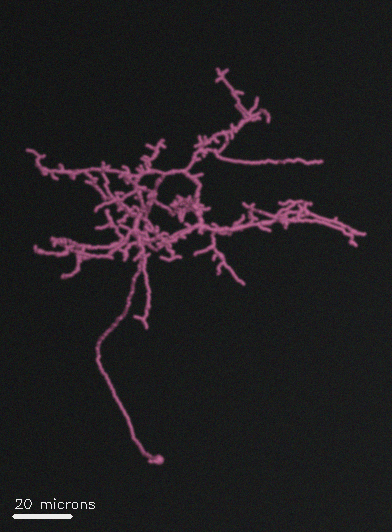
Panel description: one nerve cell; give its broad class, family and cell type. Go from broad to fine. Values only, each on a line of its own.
nerve-cord intrinsic neuron
hemilineage 00A
IN00A056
